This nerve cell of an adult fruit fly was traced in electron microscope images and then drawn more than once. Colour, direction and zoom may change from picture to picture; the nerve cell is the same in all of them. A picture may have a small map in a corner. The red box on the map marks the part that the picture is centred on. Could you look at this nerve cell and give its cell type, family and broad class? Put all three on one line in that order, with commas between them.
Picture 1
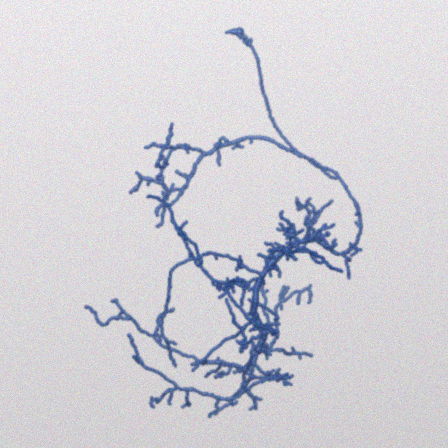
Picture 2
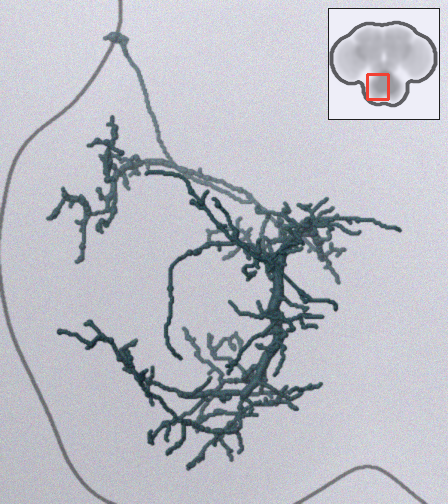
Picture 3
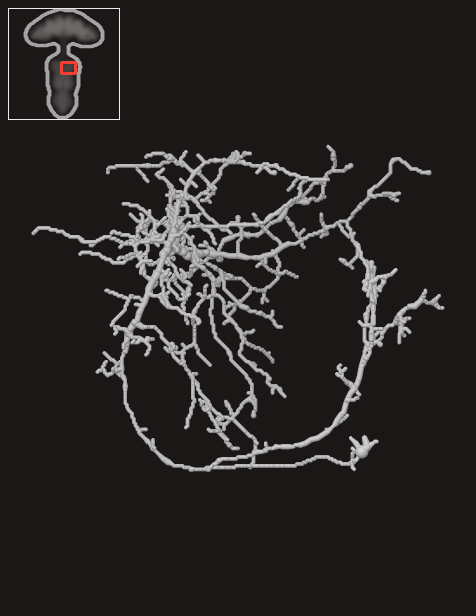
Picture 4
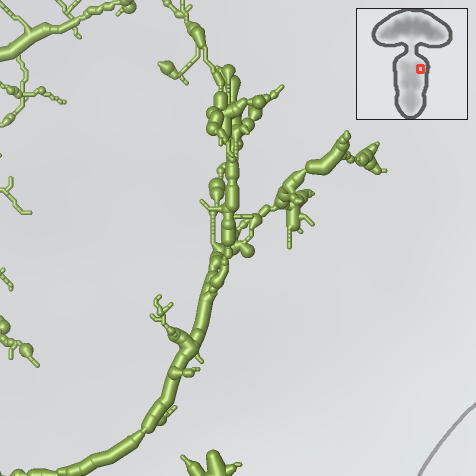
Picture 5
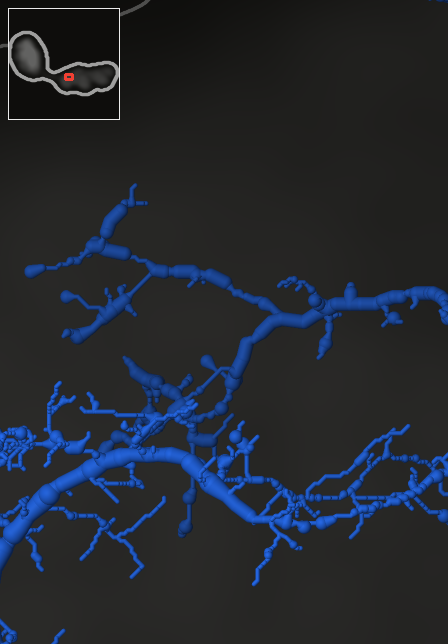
IN11A005, hemilineage 11A, nerve-cord intrinsic neuron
